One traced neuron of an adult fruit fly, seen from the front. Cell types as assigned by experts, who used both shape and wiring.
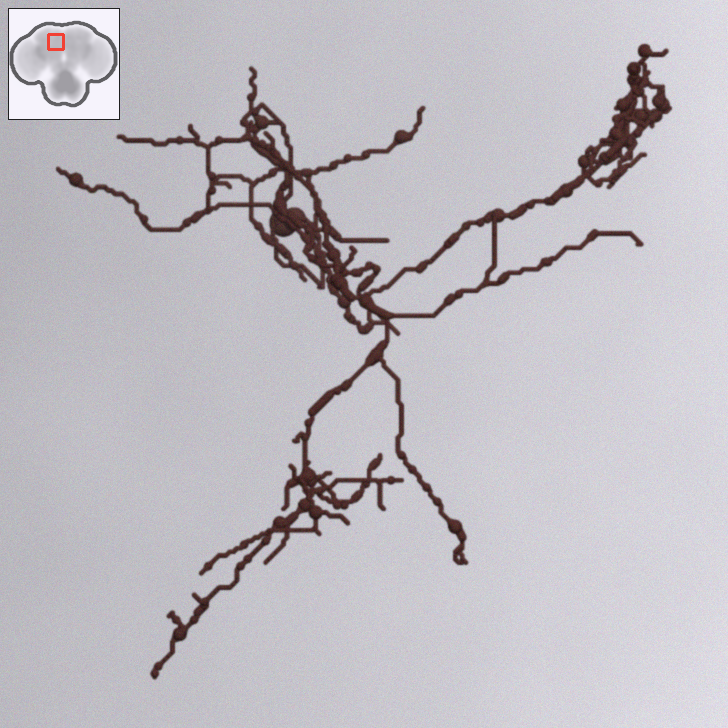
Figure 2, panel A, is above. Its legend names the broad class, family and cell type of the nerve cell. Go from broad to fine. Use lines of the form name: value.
broad class: central-brain intrinsic neuron
family: hemilineage DM6_dorso_lateral
cell type: SMP382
